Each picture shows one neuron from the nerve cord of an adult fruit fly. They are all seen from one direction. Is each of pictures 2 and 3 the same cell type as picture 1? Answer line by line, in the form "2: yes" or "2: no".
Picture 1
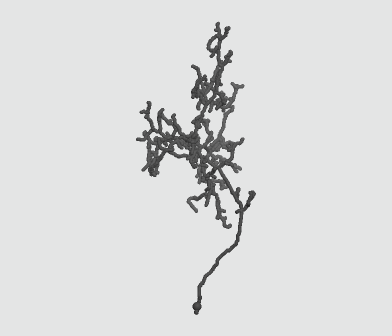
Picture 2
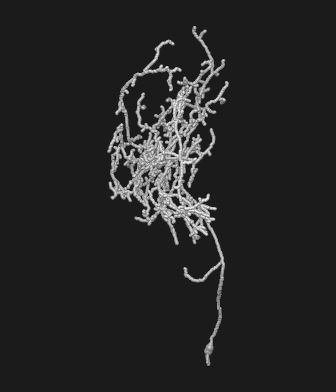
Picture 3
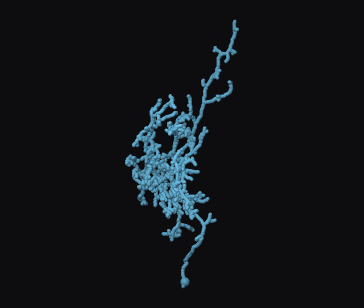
2: yes
3: yes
